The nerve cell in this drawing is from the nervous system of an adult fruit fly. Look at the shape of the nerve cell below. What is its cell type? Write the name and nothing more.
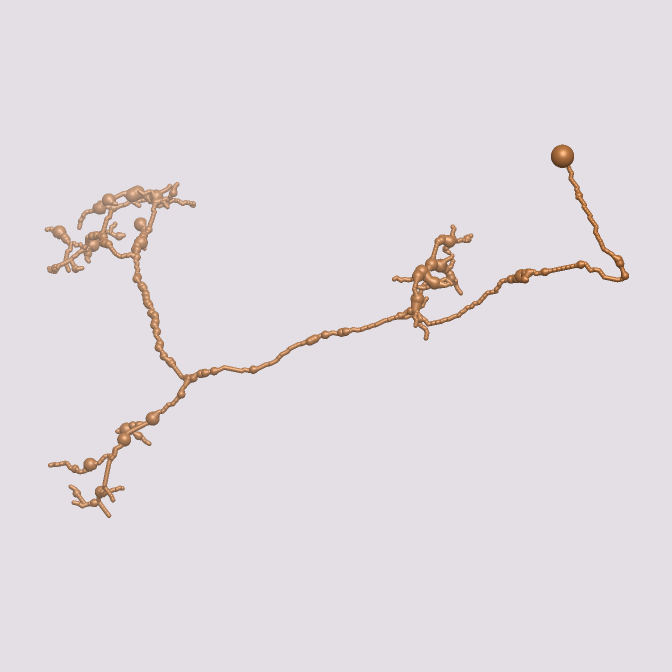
TmY17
